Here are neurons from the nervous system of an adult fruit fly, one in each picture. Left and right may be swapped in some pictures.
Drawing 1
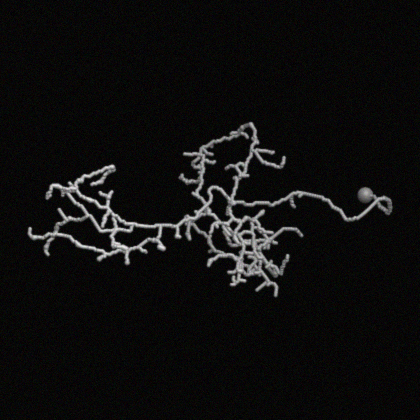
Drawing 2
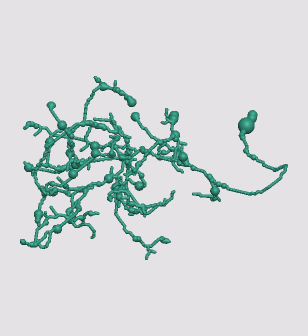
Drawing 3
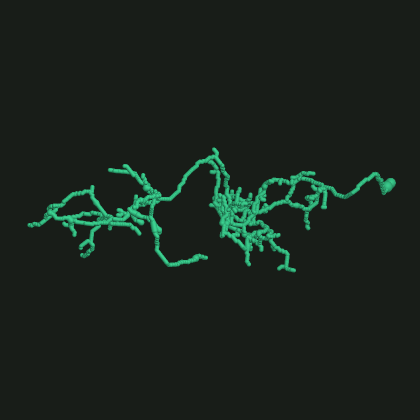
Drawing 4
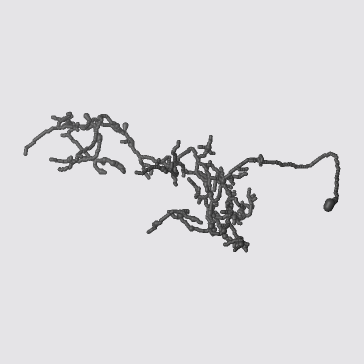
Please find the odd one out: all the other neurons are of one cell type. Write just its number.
2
